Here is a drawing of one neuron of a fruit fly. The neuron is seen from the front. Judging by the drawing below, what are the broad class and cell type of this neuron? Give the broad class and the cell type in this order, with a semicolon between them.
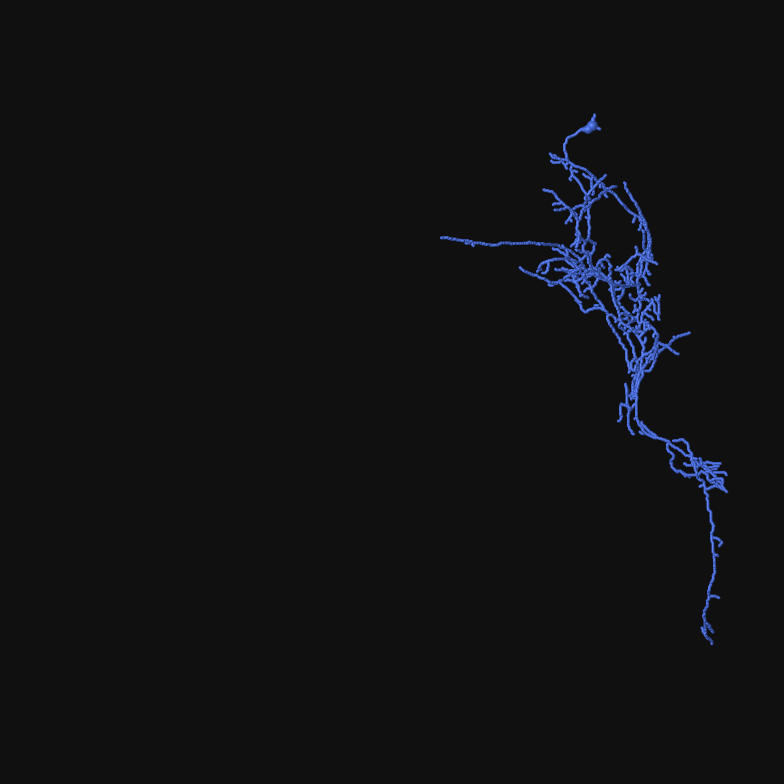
central-brain intrinsic neuron; aMe22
